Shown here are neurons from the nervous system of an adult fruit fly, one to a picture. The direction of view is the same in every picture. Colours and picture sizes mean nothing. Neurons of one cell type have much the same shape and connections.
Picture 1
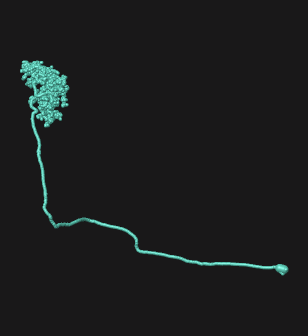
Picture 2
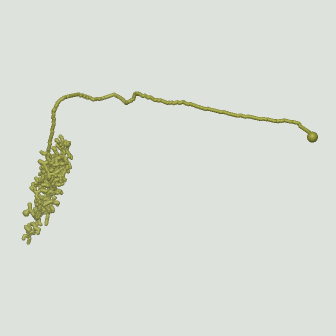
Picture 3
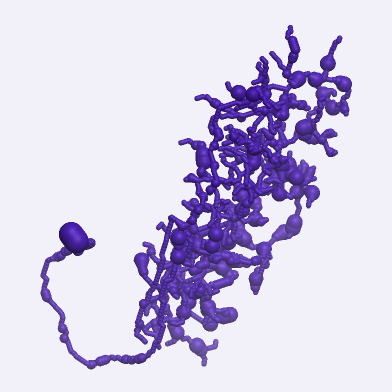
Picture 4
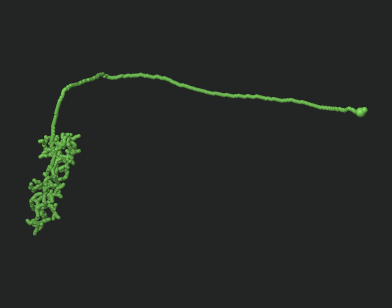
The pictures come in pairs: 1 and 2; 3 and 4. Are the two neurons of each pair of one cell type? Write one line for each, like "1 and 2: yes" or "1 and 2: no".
1 and 2: yes
3 and 4: no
